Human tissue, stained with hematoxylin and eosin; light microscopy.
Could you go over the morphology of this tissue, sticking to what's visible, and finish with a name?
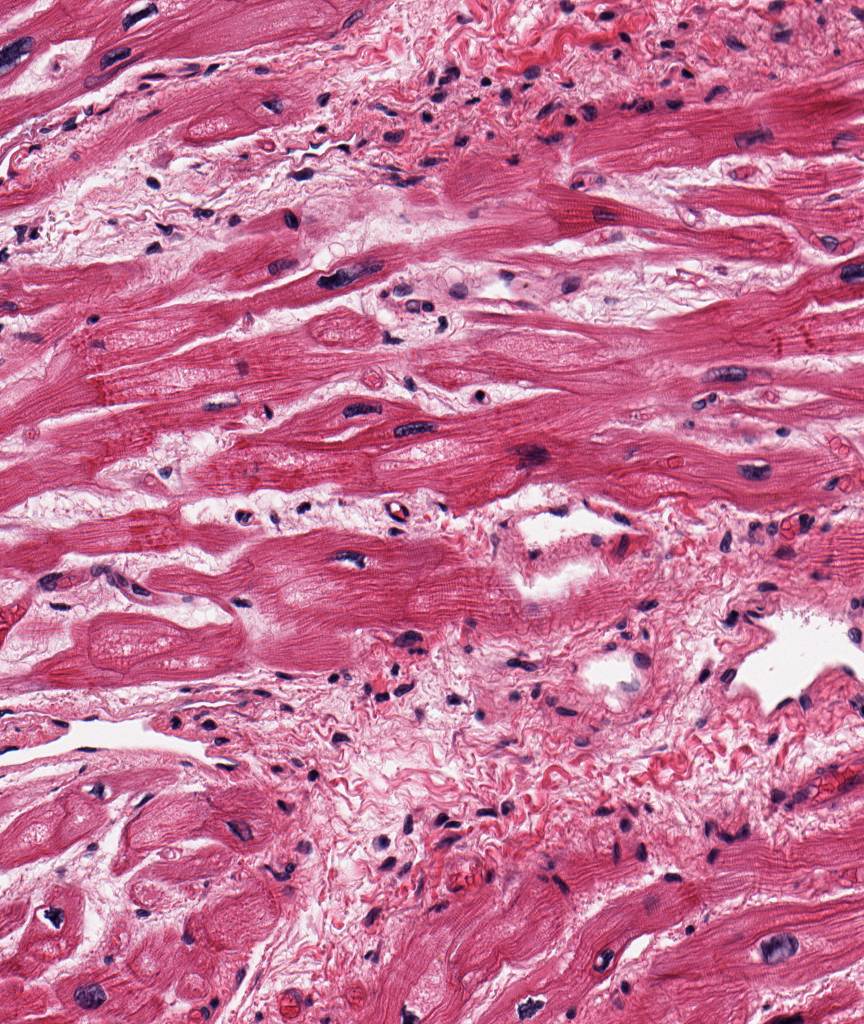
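Look at the muscle fibres: fine cross-striations, with nuclei lying centrally. Some of those nuclei are enlarged and darkly stained. In the loose connective tissue there are scattered small dark nuclei. This is atrial appendage of the heart.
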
